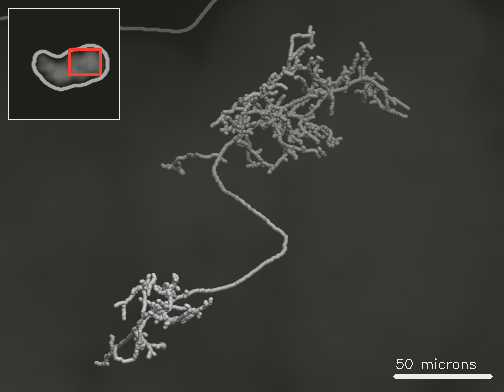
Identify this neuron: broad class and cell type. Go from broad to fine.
central-brain intrinsic neuron; CL327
